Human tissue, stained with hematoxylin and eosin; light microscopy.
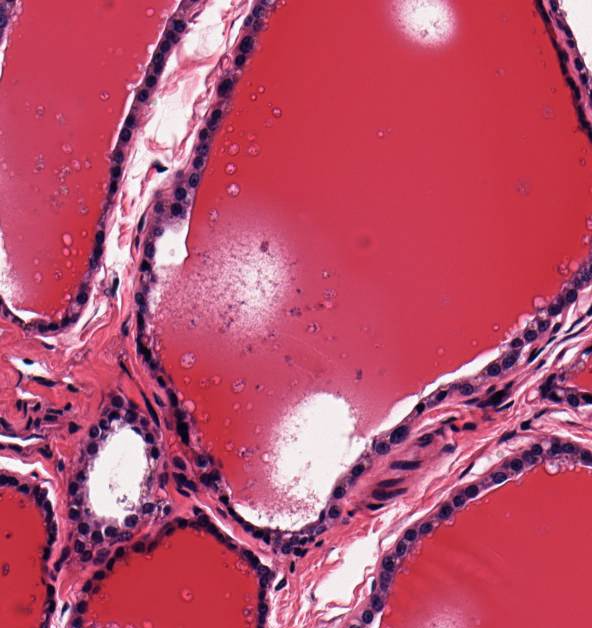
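Thyroid. Large, pink-filled rounded follicles, separated by narrow septa, take up most of the field. Each is lined by a single layer of low cuboidal to flattened epithelial cells with small, round, dark-staining nuclei in an even row. The lining is smooth, with no papillary infoldings.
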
